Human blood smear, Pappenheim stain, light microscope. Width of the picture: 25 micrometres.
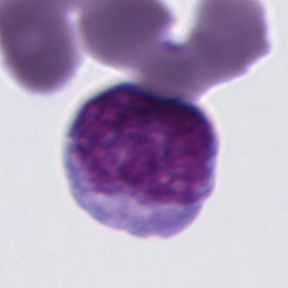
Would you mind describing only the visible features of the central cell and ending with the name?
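The outline of the cell is approximately round. Its chromatin is coarse, clumped into darker purple strands. The cytoplasm occupies clearly less of the cell than the nucleus does. No distinct granules are discernible in the cytoplasm. The cell is a myeloblast.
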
